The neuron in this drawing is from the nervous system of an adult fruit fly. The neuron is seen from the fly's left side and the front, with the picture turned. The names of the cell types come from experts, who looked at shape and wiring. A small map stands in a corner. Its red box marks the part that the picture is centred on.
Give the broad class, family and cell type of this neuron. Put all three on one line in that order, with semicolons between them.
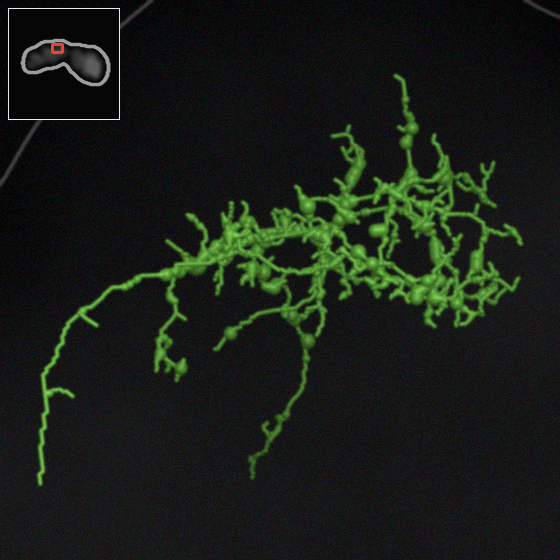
nerve-cord intrinsic neuron; hemilineage 20A.22A; IN20A.22A052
